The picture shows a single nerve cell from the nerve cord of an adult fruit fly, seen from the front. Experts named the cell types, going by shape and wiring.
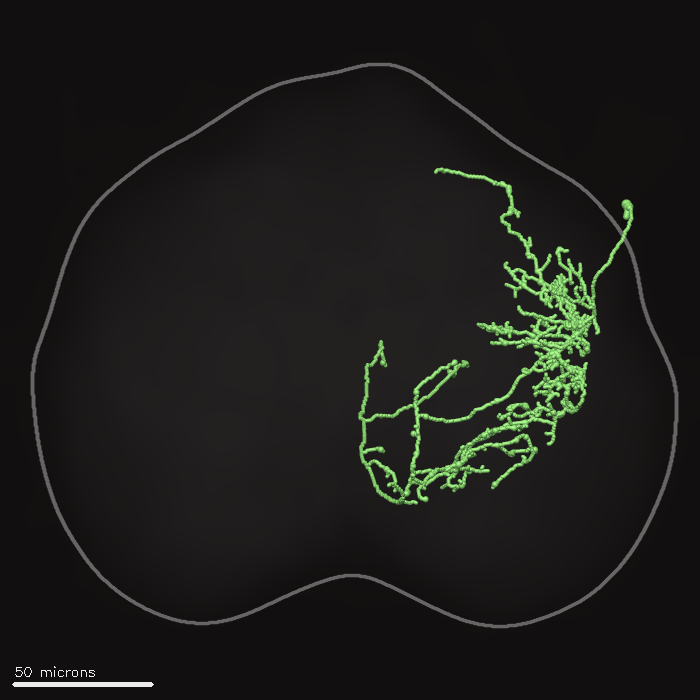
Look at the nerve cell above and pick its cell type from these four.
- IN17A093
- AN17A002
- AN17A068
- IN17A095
IN17A093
